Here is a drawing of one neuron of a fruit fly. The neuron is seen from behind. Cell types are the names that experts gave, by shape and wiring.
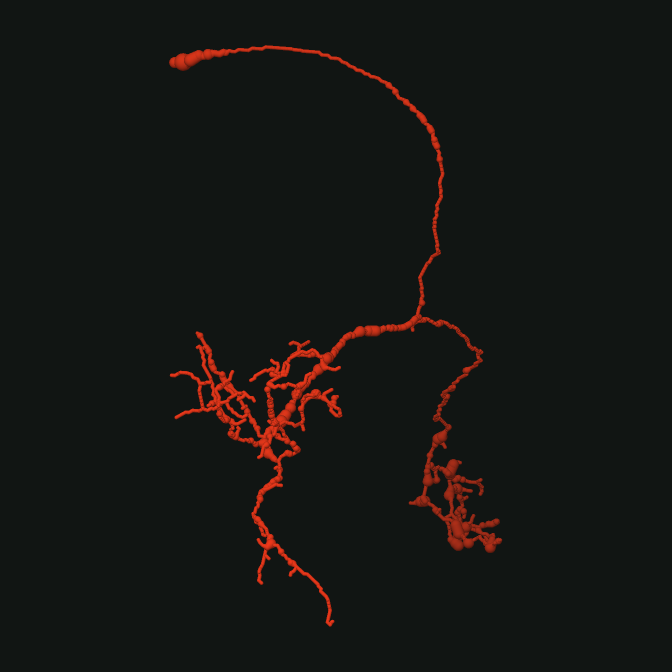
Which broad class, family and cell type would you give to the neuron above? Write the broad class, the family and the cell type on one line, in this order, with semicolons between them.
central-brain intrinsic neuron; hemilineage SLPad1_posterior; CB1148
